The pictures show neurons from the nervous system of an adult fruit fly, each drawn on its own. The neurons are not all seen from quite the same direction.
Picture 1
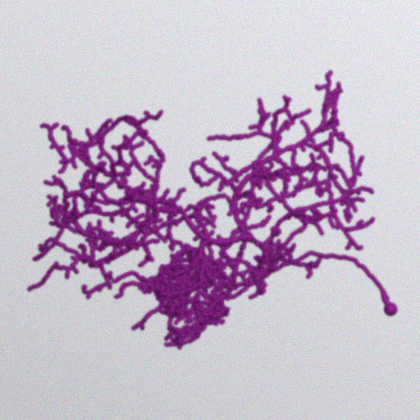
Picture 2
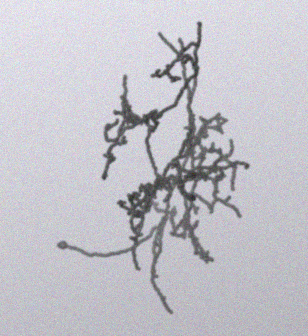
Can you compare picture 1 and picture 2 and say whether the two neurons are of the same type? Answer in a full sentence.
They are of different cell types.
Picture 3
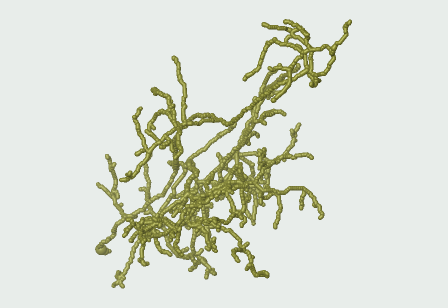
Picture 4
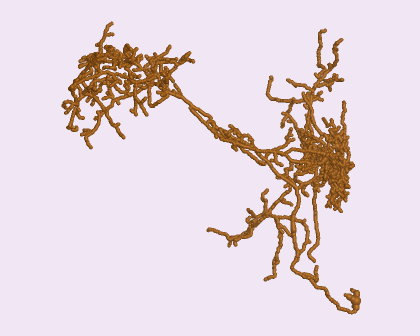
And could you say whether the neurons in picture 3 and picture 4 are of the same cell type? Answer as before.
They are of different cell types.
